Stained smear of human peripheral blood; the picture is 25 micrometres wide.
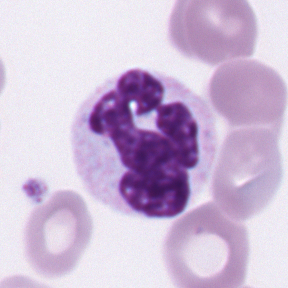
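Segmented neutrophil, the central cell in a stained smear of human peripheral blood under the light microscope. The cell outline is round and smooth, and the cell measures about 13 micrometres across. Chromatin is dark purple and coarsely clumped. The cytoplasm is pale pinkish-lilac and contains fine, faint pinkish granules.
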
